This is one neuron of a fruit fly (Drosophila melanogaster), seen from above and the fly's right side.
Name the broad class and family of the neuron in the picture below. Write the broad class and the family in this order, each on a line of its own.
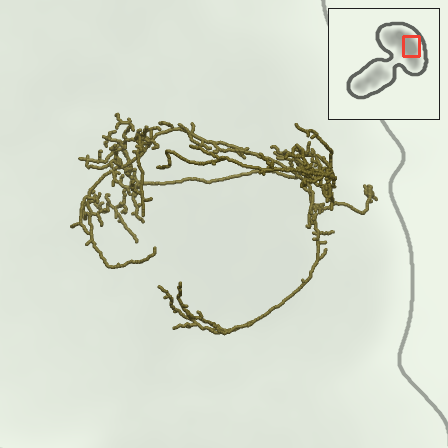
central-brain intrinsic neuron
hemilineage SLPa&l1_anterior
